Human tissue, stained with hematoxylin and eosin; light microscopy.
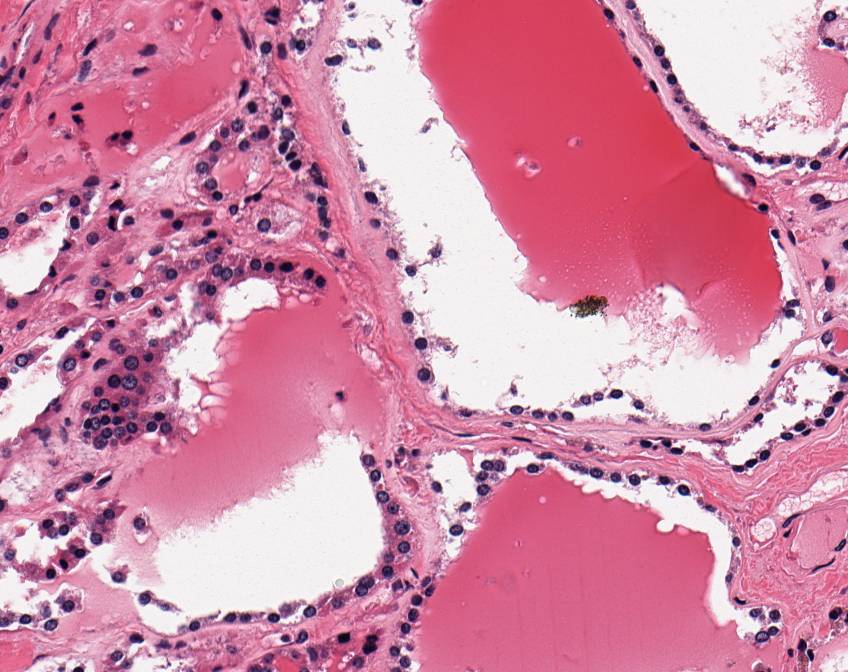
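Thyroid: homogeneous, deep pink colloid fills the follicle lumina; in many follicles it has shrunk from the lining, leaving clear white spaces. At the left edge, just below the middle, I note a tight cluster of cells with round, dark nuclei.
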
